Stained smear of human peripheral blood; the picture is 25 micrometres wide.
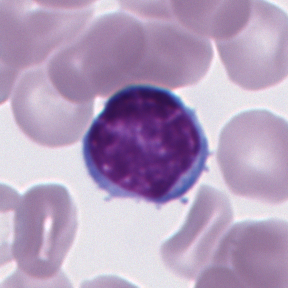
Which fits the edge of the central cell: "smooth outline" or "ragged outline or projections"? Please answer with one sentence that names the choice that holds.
Projections, blebs or tags, or a frayed edge, mark the outline of the cell.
